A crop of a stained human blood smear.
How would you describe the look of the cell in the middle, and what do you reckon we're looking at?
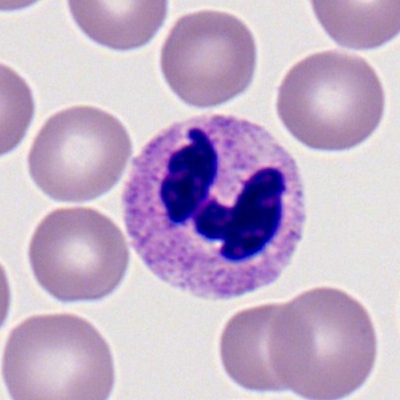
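Separate lobes, joined by narrow strands, make up the nucleus. Chromatin dense, staining dark purple. Cytoplasm plentiful, pale pinkish-lilac, filled with fine lilac granules scattered evenly. Segmented neutrophil.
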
